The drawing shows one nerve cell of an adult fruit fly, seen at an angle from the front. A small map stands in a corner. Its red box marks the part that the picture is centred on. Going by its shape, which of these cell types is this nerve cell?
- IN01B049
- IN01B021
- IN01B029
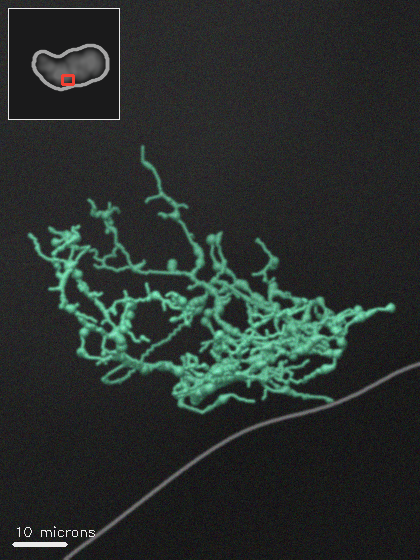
IN01B021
